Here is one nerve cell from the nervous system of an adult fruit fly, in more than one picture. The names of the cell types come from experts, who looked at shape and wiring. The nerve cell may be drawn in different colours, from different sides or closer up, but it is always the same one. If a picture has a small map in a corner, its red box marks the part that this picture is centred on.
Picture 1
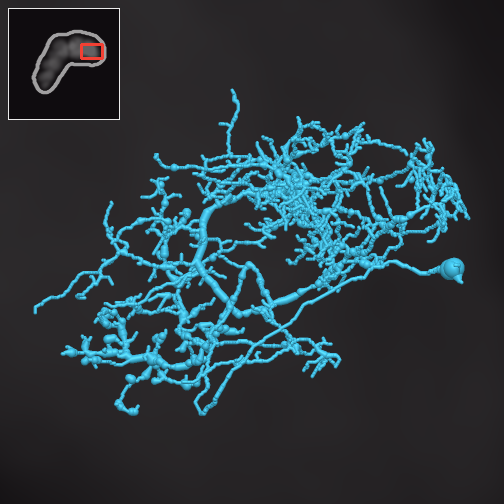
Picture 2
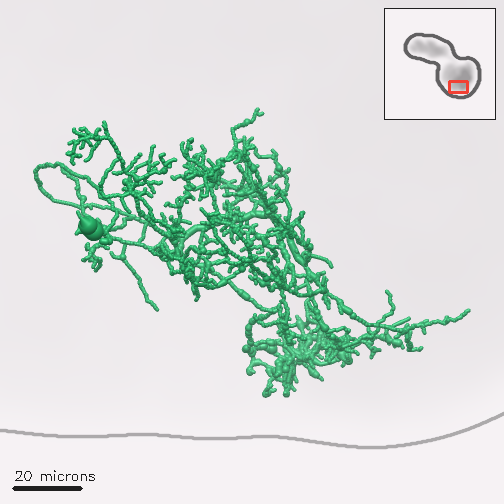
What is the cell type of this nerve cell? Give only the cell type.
AOTU103m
